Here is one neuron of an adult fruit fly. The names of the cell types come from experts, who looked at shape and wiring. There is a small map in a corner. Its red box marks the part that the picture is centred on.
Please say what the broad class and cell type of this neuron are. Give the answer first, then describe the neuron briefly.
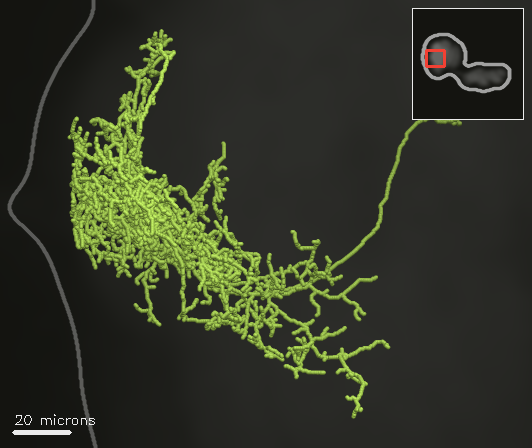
It is a central-brain intrinsic neuron. It is of cell type AVLP533. By the scale bar it is about 140 microns wide in this view. More than a hundred branch ends can be seen.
